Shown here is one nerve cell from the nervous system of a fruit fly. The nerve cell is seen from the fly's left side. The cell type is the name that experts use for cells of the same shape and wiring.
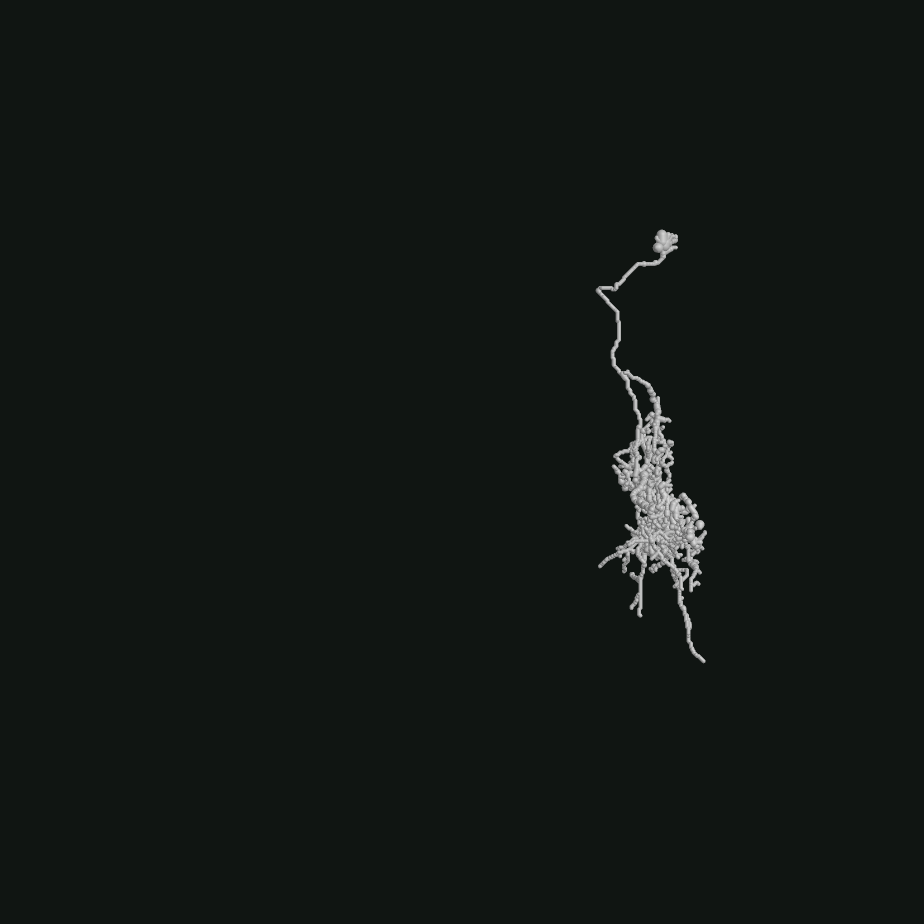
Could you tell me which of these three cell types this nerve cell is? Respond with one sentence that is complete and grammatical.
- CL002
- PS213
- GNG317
The cell type carried by this nerve cell is PS213.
